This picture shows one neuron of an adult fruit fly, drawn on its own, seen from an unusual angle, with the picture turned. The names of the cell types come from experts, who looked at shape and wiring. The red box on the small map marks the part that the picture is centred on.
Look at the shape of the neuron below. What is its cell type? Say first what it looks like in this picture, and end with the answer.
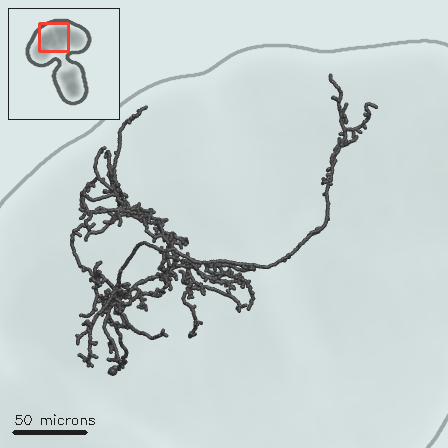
It lies in the brain. Its cell body lies at the lower left of the picture. From left to right in the picture it spans about 200 microns. This is a central-brain intrinsic neuron. Its cell type is SIP108m.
